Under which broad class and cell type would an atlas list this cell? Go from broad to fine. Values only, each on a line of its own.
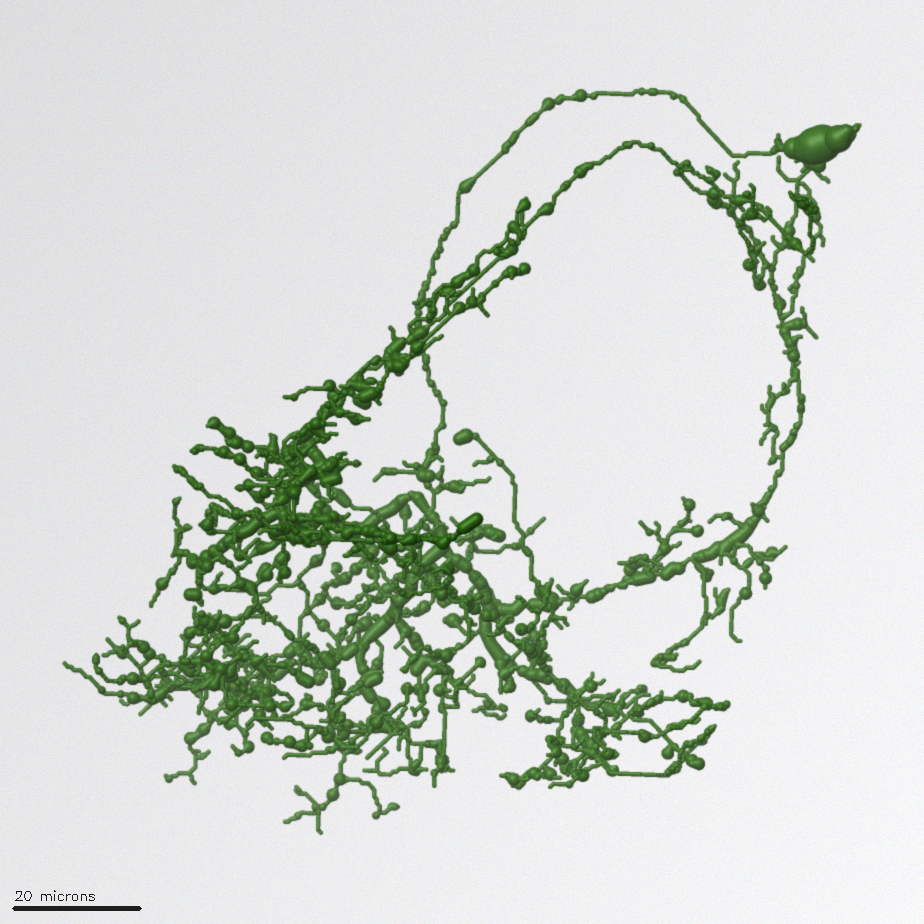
central-brain intrinsic neuron
CL064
